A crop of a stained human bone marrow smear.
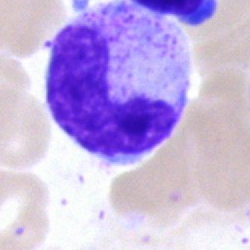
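Band neutrophil, stained human bone marrow smear. Nucleus: thick curved band down the left side and along the bottom of the cell. Chromatin dark purple, coarsely clumped. Pale lilac cytoplasm in the upper right, inside the curve of the nucleus. Fine pinkish-purple granules scattered through the cytoplasm.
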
